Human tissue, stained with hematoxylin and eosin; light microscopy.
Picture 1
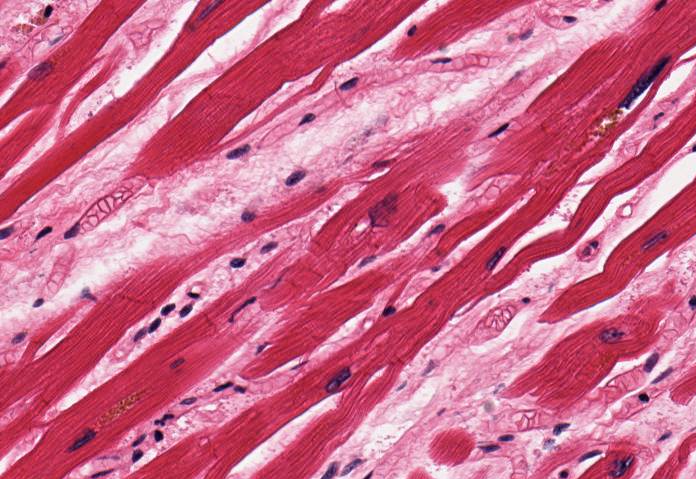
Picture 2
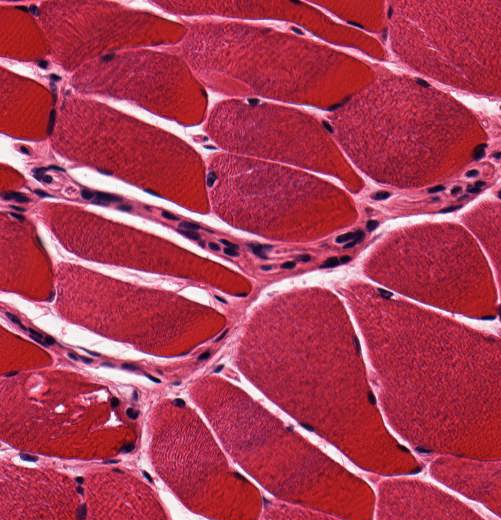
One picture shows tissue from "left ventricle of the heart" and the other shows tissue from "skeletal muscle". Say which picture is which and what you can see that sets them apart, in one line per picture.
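Picture 1 shows tissue from the left ventricle of the heart. The muscle cell nuclei are oval and lie in the centre of the fibres.
Picture 2 shows tissue from the skeletal muscle. The fibre nuclei are small, dark and flattened and lie at the periphery of the fibres.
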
